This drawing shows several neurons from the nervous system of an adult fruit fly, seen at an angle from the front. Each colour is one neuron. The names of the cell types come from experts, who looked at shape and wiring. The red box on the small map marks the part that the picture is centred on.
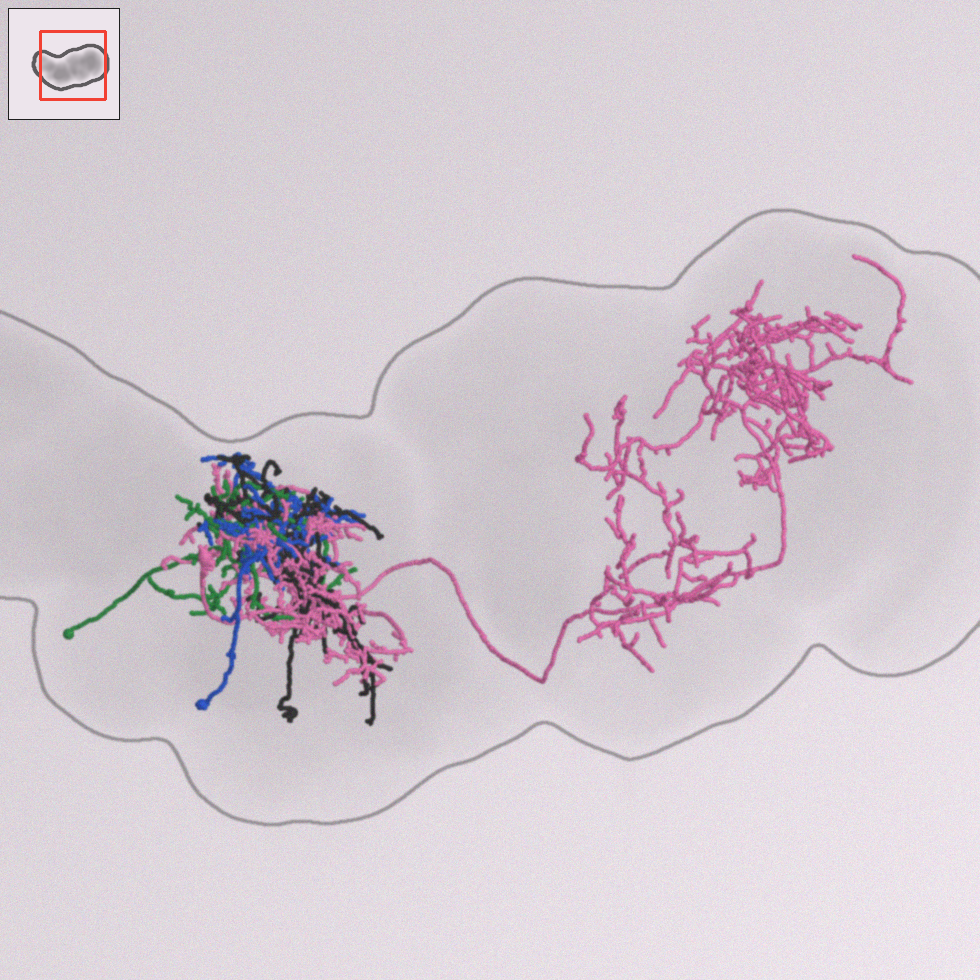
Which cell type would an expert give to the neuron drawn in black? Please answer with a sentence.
The cell type is IN00A032.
